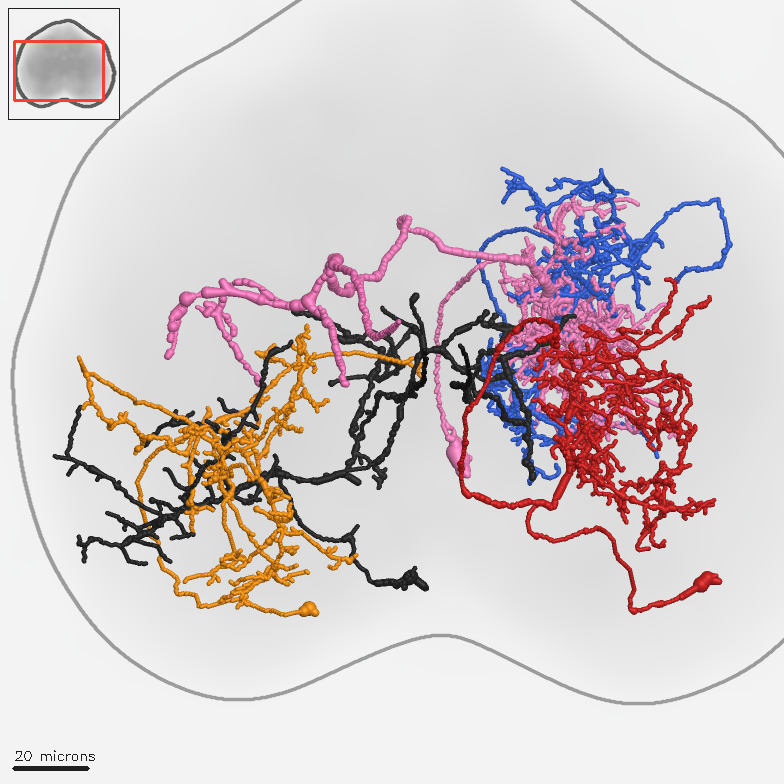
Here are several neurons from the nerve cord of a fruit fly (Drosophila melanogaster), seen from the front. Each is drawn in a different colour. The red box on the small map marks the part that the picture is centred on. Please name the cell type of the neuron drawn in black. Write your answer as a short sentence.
The cell type is AN05B104.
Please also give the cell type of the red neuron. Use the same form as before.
The cell type is AN04B023.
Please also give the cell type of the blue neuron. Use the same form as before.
The cell type is IN04B095.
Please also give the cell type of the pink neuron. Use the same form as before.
The cell type is AN06B005.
